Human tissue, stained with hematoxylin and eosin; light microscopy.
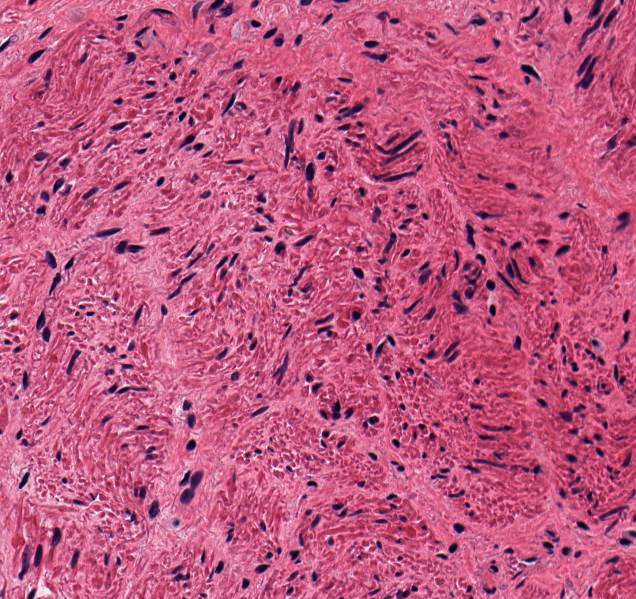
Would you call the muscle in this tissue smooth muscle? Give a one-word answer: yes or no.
Yes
